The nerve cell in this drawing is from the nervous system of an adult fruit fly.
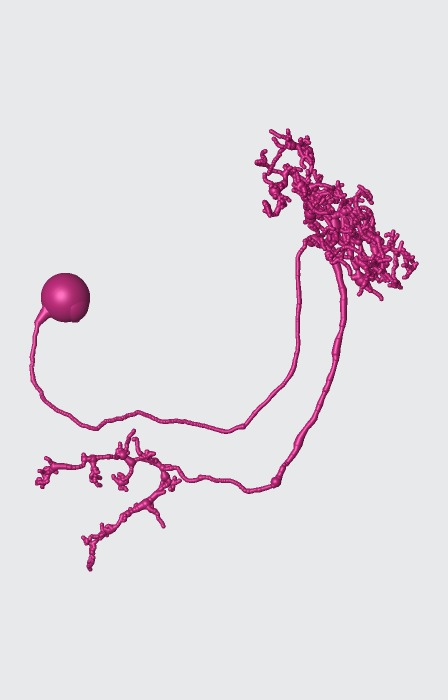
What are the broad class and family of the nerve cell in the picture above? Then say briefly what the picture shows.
Its broad class is optic-lobe intrinsic neuron. Its family is T. The cell body can be seen on the left of the picture. Dozens of branch ends can be seen.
